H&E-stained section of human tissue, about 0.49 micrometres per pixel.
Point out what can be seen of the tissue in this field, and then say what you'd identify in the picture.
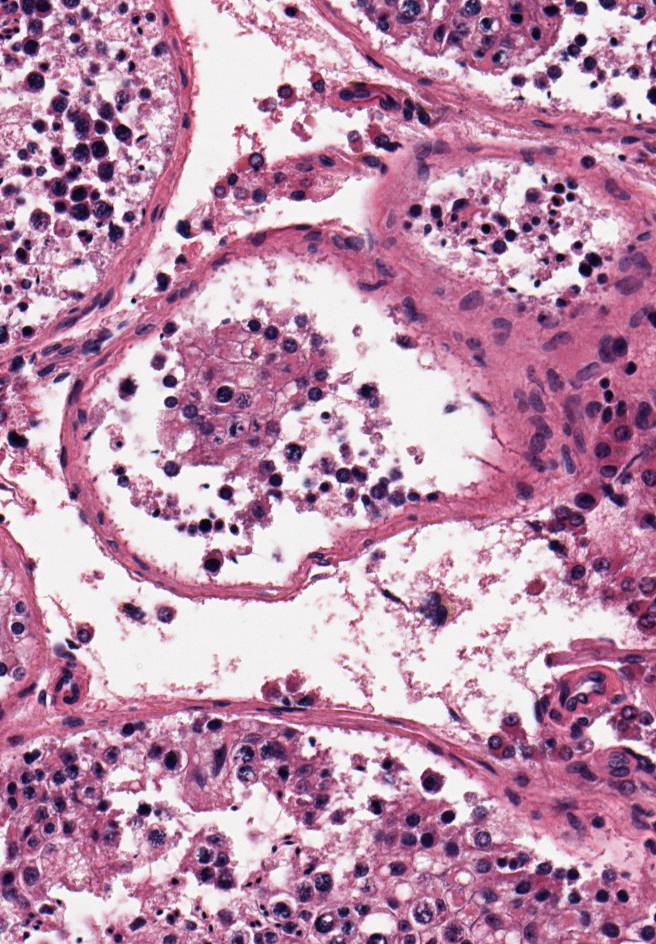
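Rounded tubular profiles (central, top left, top right, bottom) sit in pale interstitial spaces. Each has a thin pink fibrous wall with flattened, spindle-shaped nuclei. The central tubule is largely empty, a loose clump of detached cells lying mid-lumen, not lining it. Right-edge interstitium: clusters of polygonal cells, abundant pink cytoplasm, round nuclei. The tissue is testis.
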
